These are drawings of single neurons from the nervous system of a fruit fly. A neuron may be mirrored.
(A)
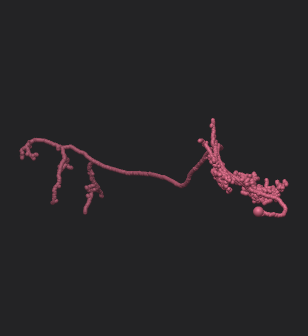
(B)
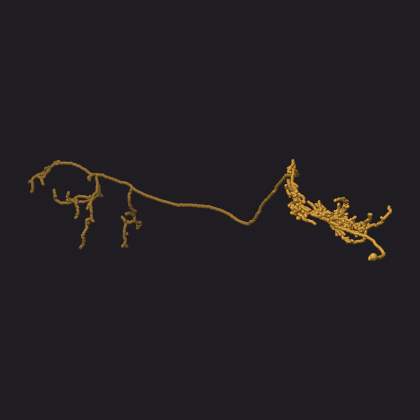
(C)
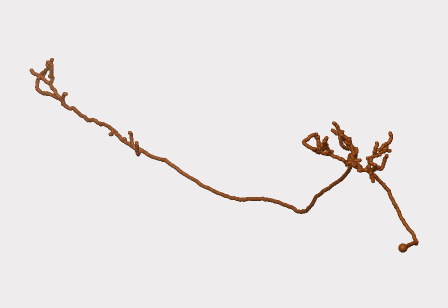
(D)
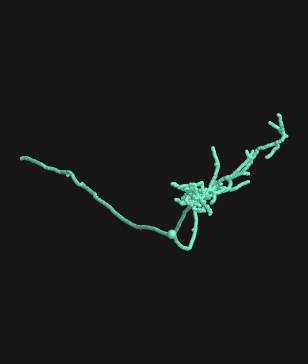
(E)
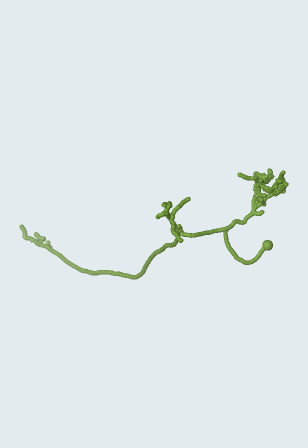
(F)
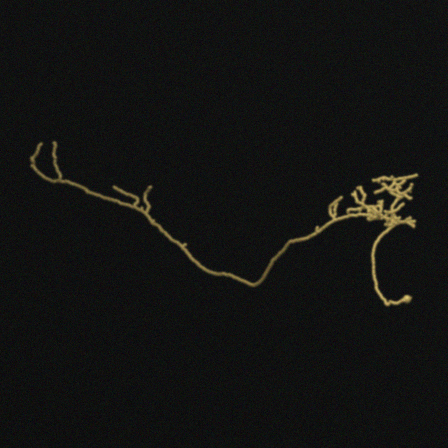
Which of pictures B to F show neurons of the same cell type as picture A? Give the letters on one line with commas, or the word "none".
B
